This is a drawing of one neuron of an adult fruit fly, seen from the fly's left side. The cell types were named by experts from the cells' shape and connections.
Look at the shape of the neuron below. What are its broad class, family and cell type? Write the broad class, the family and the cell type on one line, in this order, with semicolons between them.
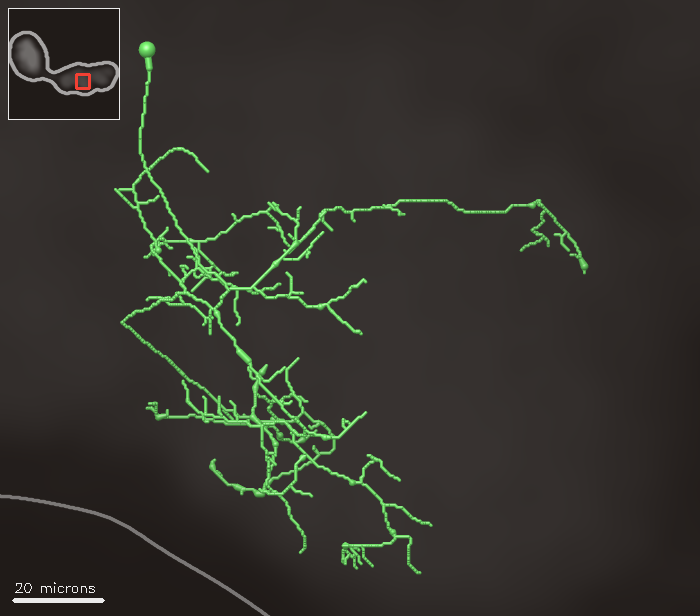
nerve-cord intrinsic neuron; hemilineage 09A; IN09A081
